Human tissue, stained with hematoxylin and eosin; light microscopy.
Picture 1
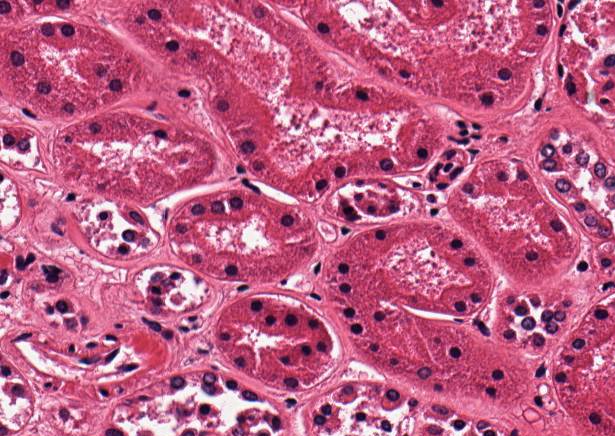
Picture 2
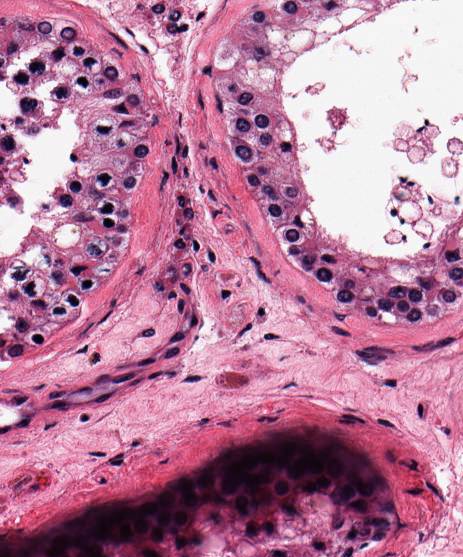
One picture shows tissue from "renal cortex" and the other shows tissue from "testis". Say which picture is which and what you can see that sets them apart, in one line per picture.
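Picture 1 – renal cortex. Most tubules are lined by a single layer of cuboidal to low columnar cells with abundant, deeply eosinophilic, granular cytoplasm.
Picture 2 – testis. The tubules are lined by a stratified epithelium several cells deep with mostly round nuclei.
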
